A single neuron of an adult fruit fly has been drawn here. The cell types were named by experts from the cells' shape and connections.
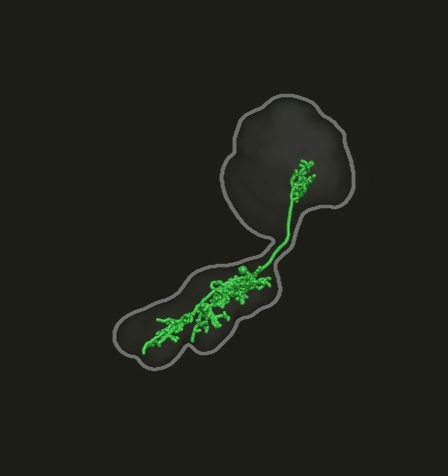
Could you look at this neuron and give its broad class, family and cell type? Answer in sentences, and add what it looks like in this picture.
Its broad class is ascending neuron. Its family is hemilineage 18B. It is of cell type AN18B001. The cell body is in the middle of the picture. In this view it is about as wide as it is tall.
